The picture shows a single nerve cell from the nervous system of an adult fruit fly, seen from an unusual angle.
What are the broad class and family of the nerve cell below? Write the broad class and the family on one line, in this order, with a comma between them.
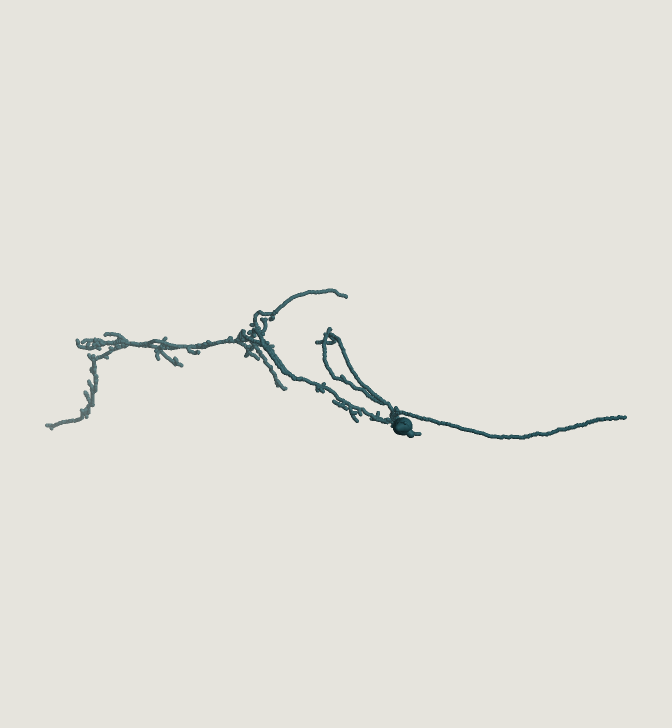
motor neuron of the nerve cord, MNad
